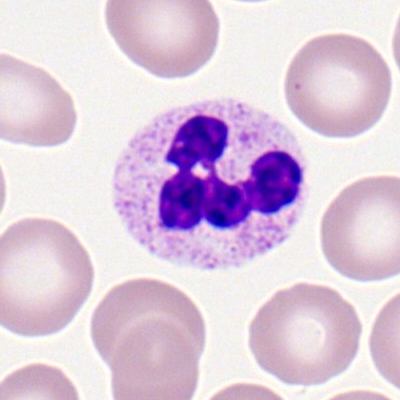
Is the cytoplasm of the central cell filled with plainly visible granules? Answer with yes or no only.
Yes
